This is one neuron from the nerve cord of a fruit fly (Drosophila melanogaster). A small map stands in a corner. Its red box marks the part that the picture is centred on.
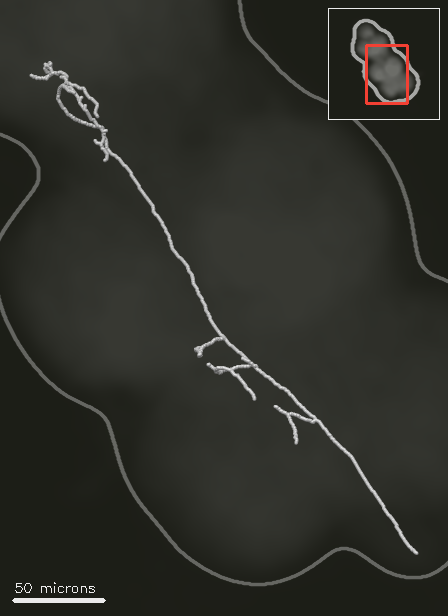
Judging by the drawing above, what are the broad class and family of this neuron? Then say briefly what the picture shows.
It is a descending neuron. Its family is DNb. No cell body is drawn. From top to bottom in the picture it spans about 250 microns.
